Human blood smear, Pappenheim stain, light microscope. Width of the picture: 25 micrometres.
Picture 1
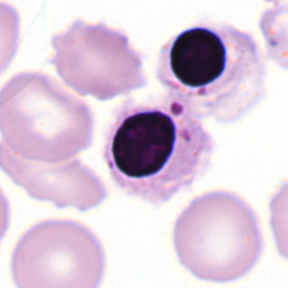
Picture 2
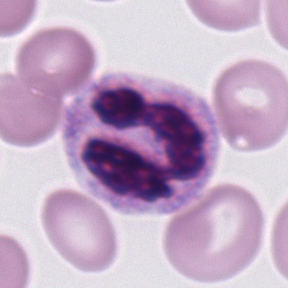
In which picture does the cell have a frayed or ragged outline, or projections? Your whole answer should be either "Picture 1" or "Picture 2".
Picture 1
